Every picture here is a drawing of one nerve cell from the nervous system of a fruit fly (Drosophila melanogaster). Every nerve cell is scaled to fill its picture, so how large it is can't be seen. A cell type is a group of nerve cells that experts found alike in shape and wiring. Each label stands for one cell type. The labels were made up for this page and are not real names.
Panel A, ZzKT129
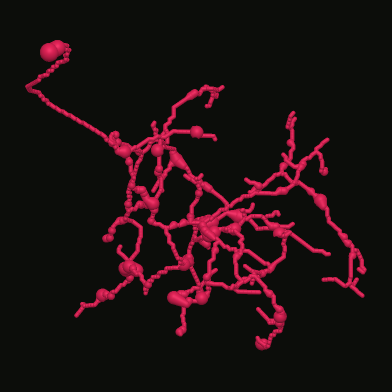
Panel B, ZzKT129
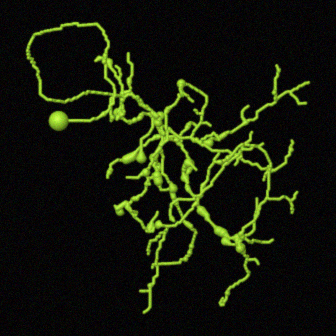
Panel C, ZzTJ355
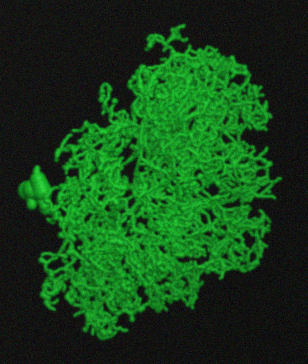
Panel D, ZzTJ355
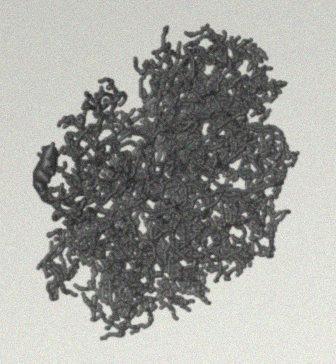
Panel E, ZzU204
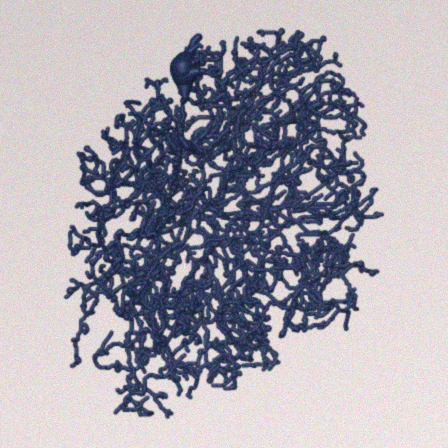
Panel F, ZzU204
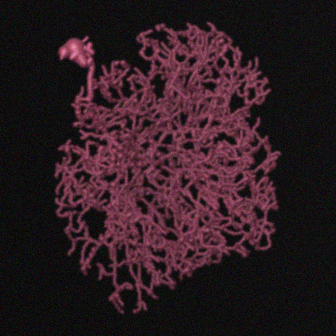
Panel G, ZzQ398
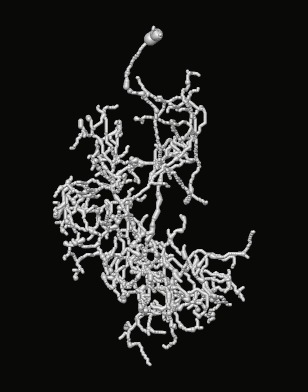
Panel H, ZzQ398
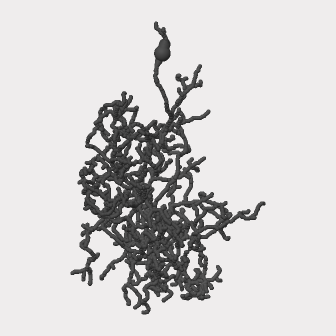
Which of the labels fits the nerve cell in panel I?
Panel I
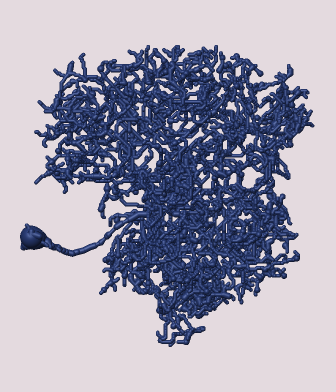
ZzTJ355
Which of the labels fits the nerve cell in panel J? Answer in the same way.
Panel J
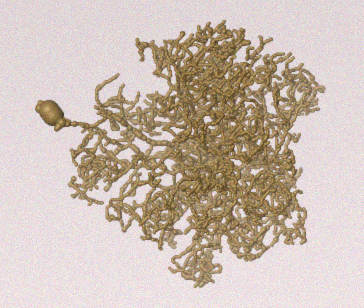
ZzU204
